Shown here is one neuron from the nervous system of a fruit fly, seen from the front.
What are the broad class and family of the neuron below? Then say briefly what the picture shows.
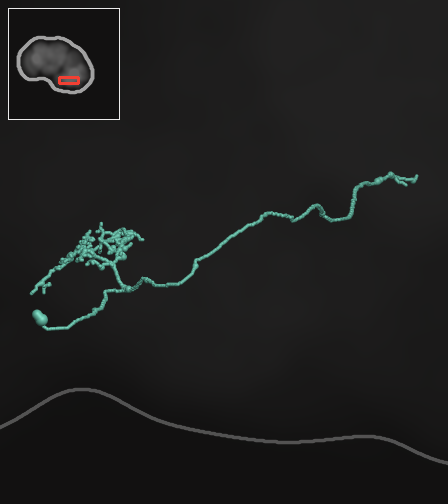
Its broad class is nerve-cord intrinsic neuron. The family is hemilineage 10B. In this view it is wider than it is tall.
